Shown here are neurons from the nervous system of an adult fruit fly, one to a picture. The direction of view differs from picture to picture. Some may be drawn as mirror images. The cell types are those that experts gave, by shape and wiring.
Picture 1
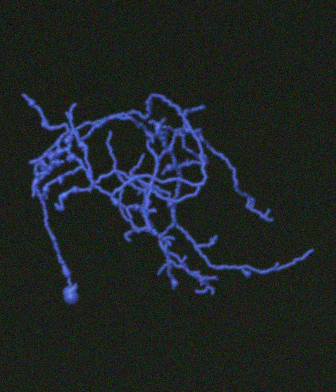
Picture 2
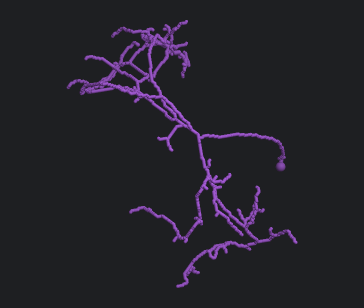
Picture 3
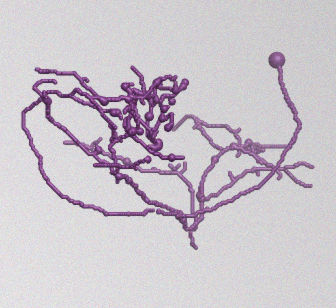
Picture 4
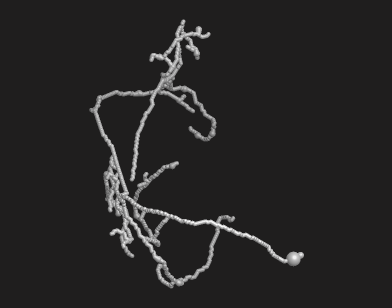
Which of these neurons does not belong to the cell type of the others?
4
